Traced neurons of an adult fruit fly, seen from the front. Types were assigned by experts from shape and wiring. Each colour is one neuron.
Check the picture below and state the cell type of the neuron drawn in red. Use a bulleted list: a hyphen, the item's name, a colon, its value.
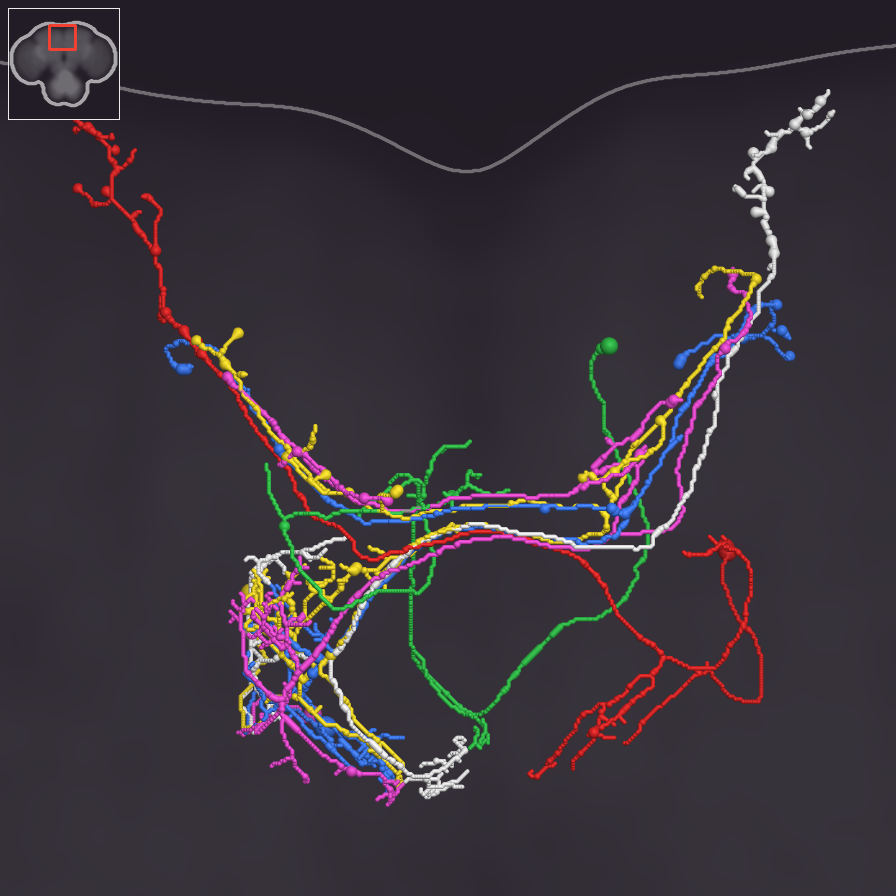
- cell type: FS4B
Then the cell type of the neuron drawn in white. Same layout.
- cell type: FS4A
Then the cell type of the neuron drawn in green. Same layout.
- cell type: FS3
